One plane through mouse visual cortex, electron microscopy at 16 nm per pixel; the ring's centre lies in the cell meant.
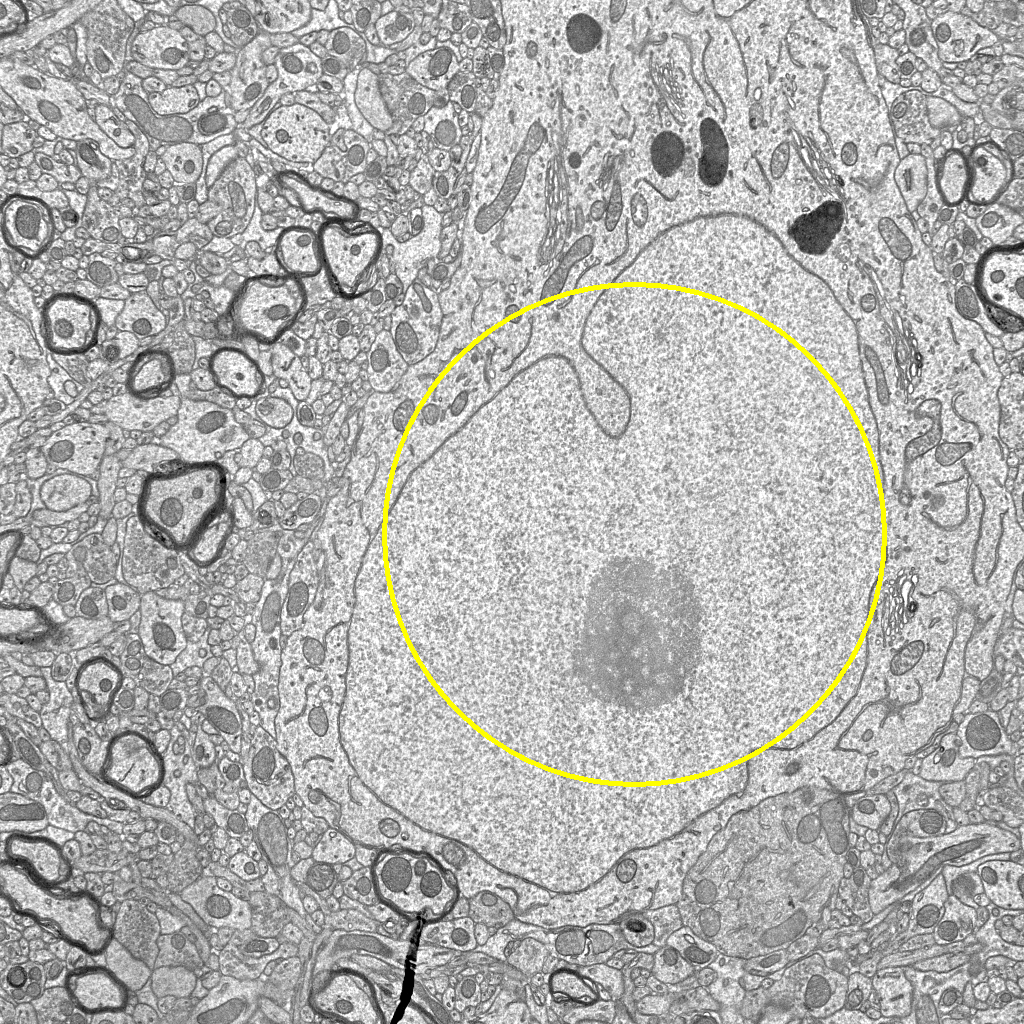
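Excitatory neuron. Large, rounded nucleus occupying most of the cell body. Single deep envelope fold reaching down from its upper edge. Chromatin pale, finely dispersed; no dark band along envelope. One large dark nucleolus below the nuclear centre.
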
